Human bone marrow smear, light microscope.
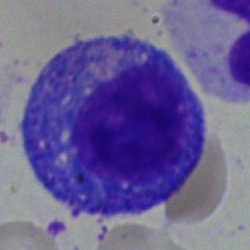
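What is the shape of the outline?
Roughly round.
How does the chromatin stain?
A fairly even dark purple, without coarse clumps.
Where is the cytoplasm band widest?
On the left of the nucleus, where small clear vacuoles lie scattered.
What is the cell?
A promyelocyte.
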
